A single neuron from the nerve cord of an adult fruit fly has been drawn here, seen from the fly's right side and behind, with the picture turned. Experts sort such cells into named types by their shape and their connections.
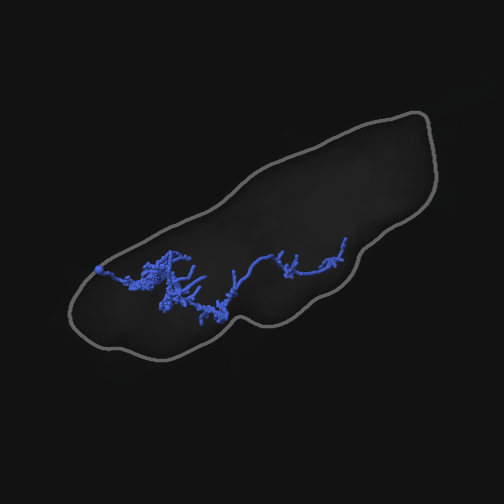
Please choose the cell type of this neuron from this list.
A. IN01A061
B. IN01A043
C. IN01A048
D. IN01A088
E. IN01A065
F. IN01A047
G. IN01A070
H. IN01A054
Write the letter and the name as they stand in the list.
C. IN01A048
